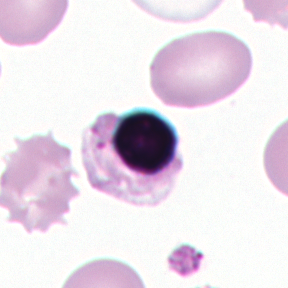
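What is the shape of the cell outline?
Irregular and angular, rather than smoothly round.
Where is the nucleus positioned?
Off-centre, toward the upper right of the cell.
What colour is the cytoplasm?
Pale pinkish-lilac rather than blue.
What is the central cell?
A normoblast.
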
